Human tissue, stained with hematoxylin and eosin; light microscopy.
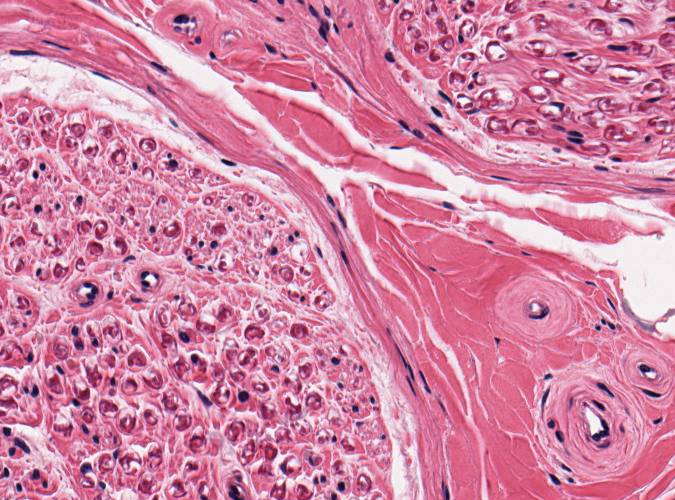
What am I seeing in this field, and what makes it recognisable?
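A nerve fascicle is the main structure, seen as two bundles. Within them the fibres are cut across, each a round profile with a pale ring around a small central pink dot.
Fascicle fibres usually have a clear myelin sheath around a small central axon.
Each bundle is bounded by a thin layer of flattened cells with elongated dark nuclei.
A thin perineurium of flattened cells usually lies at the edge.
Between the bundles, dense pink collagenous tissue runs diagonally from upper left to lower right.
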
